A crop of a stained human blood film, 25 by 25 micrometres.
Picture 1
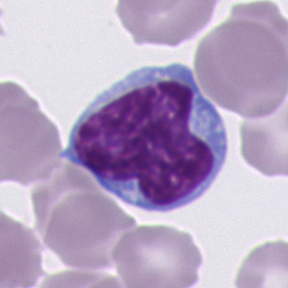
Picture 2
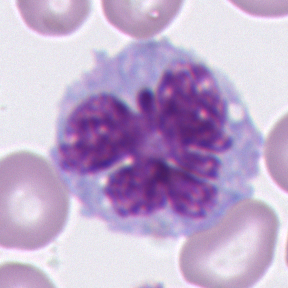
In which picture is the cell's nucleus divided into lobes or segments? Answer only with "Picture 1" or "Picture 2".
Picture 2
